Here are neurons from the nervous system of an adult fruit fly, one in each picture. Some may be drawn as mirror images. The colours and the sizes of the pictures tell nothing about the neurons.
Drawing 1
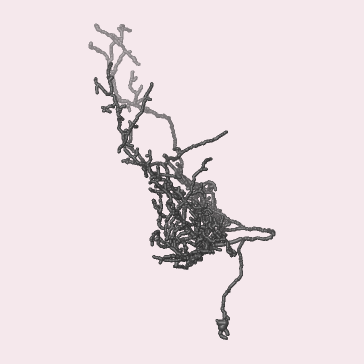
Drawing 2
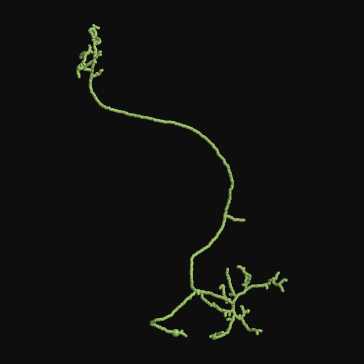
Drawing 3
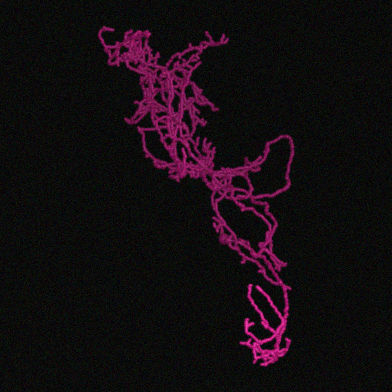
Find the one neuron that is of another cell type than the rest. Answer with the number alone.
2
